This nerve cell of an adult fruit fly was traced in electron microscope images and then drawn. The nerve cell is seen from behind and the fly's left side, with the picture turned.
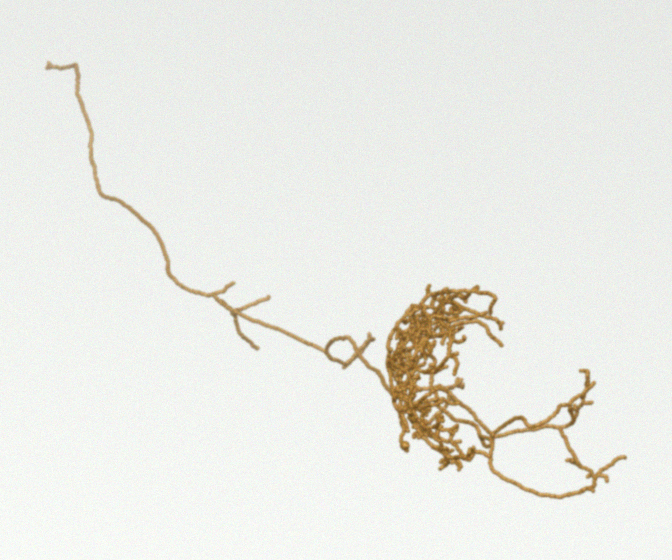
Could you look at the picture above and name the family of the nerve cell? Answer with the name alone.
hemilineage 08B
